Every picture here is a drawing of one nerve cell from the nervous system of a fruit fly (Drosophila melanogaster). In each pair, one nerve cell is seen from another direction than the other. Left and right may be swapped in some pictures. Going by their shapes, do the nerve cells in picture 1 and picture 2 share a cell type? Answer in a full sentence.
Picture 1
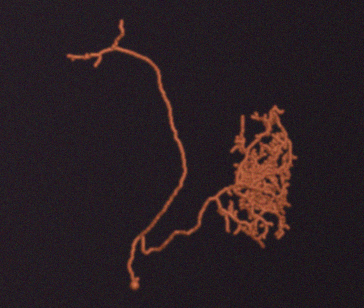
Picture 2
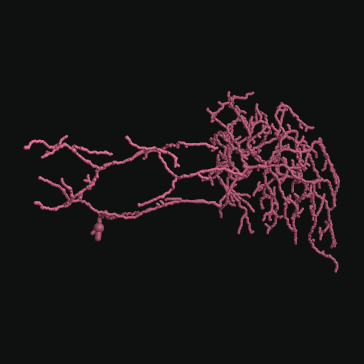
They are of different cell types.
